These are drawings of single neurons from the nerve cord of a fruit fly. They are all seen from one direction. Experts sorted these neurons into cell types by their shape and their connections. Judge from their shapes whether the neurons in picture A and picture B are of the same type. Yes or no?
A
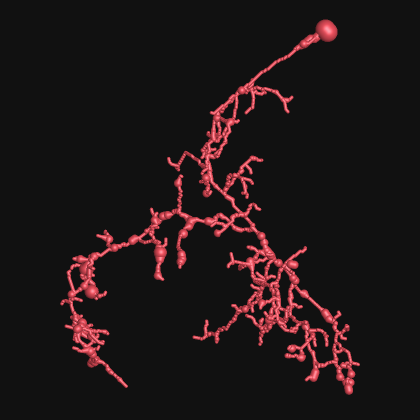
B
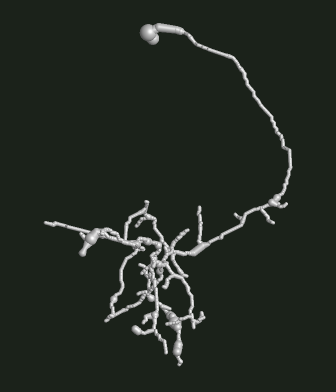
yes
